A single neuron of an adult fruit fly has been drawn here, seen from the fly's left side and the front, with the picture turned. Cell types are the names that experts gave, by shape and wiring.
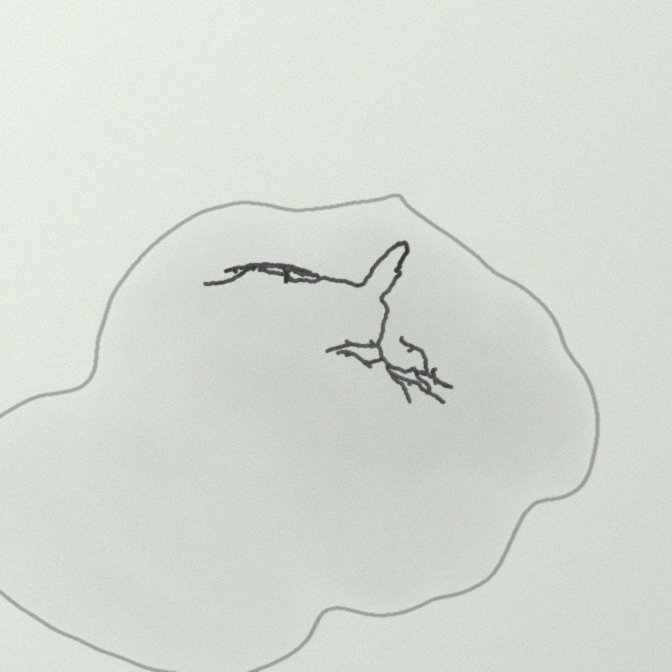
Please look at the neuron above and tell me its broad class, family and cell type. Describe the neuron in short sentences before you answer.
The cell body can be seen in the middle of the picture. As drawn here it is wider than it is tall. This is an optic-lobe intrinsic neuron. The family is Cm. Its cell type is Cm23.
